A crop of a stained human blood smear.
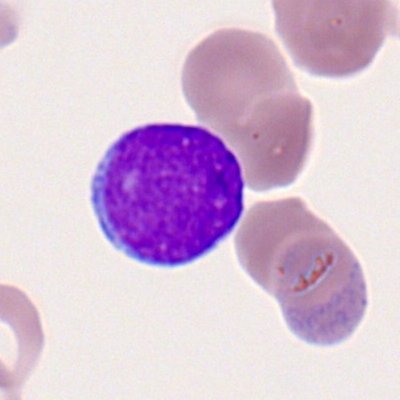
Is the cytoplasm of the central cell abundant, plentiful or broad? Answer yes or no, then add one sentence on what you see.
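No. Cytoplasm shows only as a thin rim, seen best along the left edge.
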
